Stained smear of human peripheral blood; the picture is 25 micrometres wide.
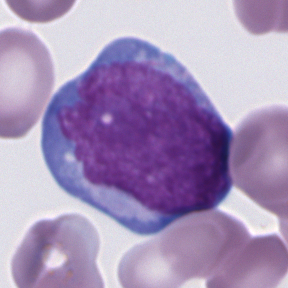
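Myeloblast, the central cell in a stained blood smear. Size: about 17 micrometres across. Nucleus: off-centre, coming close to the cell edge on the right side, and filling about 70% of the cell's area. Chromatin: finely granular and spread fairly evenly across the nucleus. Cytoplasm: stained blue, with its rim widest on the left and lower side of the cell.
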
